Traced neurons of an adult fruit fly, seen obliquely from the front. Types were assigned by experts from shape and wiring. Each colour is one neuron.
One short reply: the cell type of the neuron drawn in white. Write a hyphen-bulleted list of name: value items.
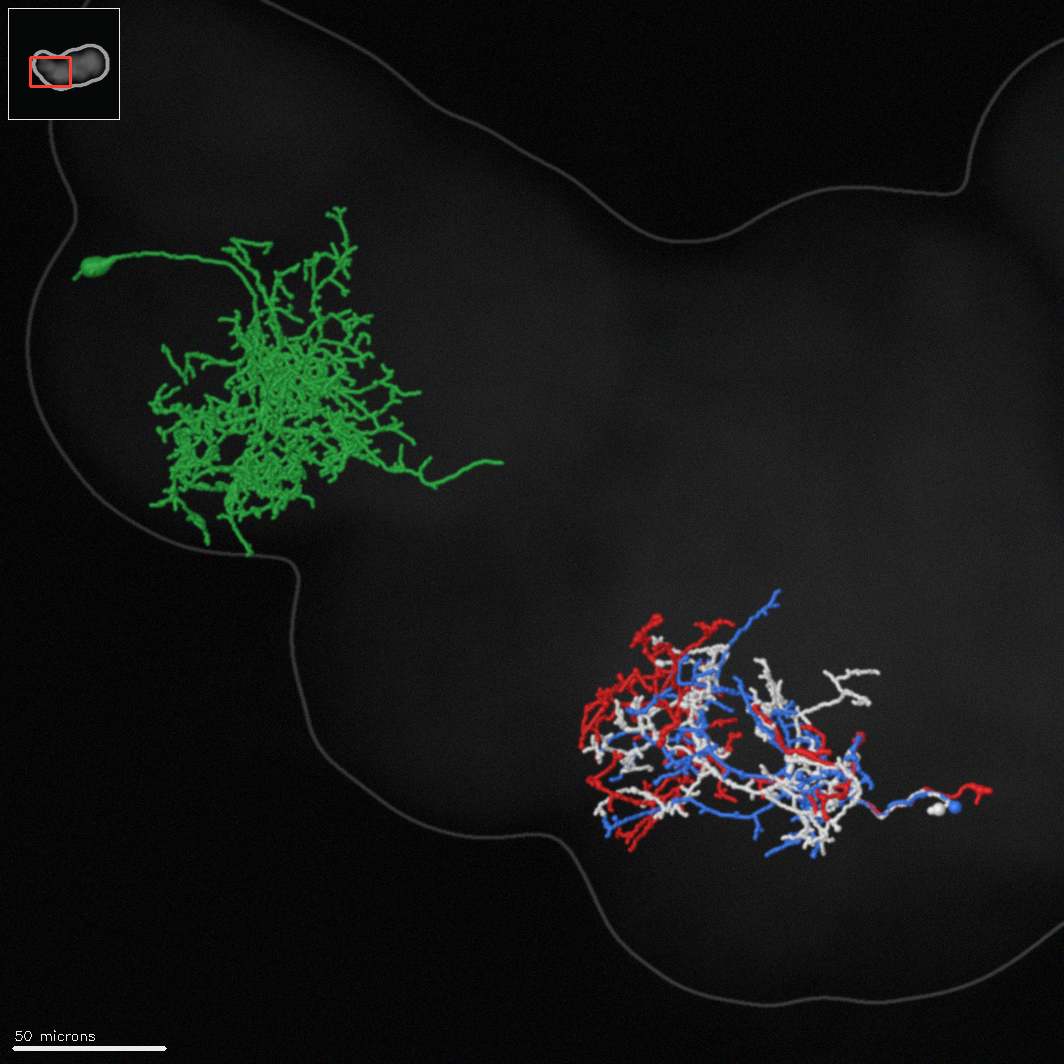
- cell type: IN16B083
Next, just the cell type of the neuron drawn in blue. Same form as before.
- cell type: IN16B115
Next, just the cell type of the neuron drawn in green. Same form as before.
- cell type: IN21A022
